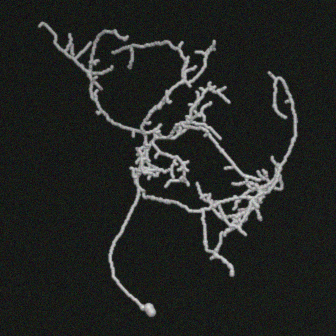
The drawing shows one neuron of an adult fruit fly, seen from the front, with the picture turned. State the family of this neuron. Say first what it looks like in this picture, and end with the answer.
The cell body is at the bottom of the picture. The picture shows dozens of branch ends. This is a central-brain intrinsic neuron. The family is hemilineage LALa1_anterior.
